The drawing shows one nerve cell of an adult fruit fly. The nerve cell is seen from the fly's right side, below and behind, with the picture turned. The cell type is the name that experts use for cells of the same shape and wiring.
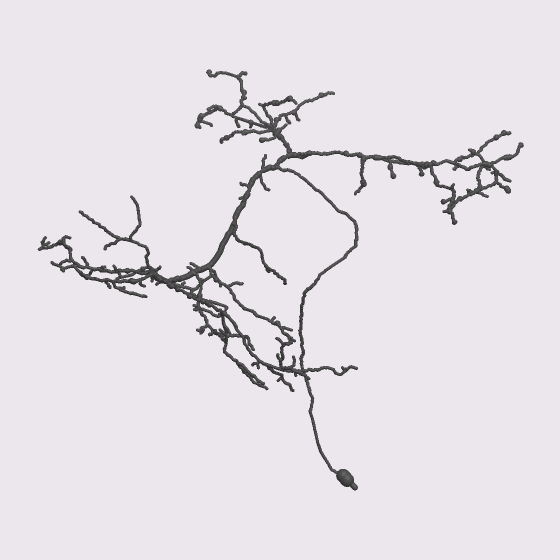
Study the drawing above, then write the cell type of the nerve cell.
SAD200m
